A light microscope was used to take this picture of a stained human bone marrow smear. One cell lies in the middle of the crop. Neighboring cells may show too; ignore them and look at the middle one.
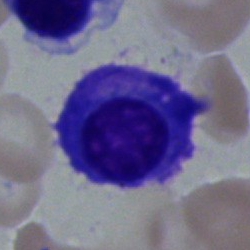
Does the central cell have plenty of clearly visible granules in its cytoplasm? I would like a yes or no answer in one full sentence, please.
No, no granules can be seen in the cytoplasm of this cell.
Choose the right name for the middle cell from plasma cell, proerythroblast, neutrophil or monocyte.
plasma cell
